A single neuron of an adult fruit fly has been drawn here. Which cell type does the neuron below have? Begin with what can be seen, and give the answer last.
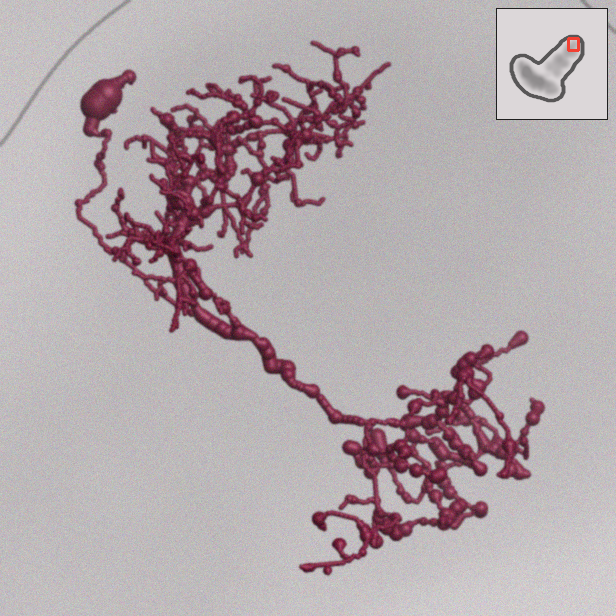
Its cell body lies at the upper left of the picture. The picture shows dozens of branch ends. Its broad class is nerve-cord intrinsic neuron. It is of cell type INXXX346.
